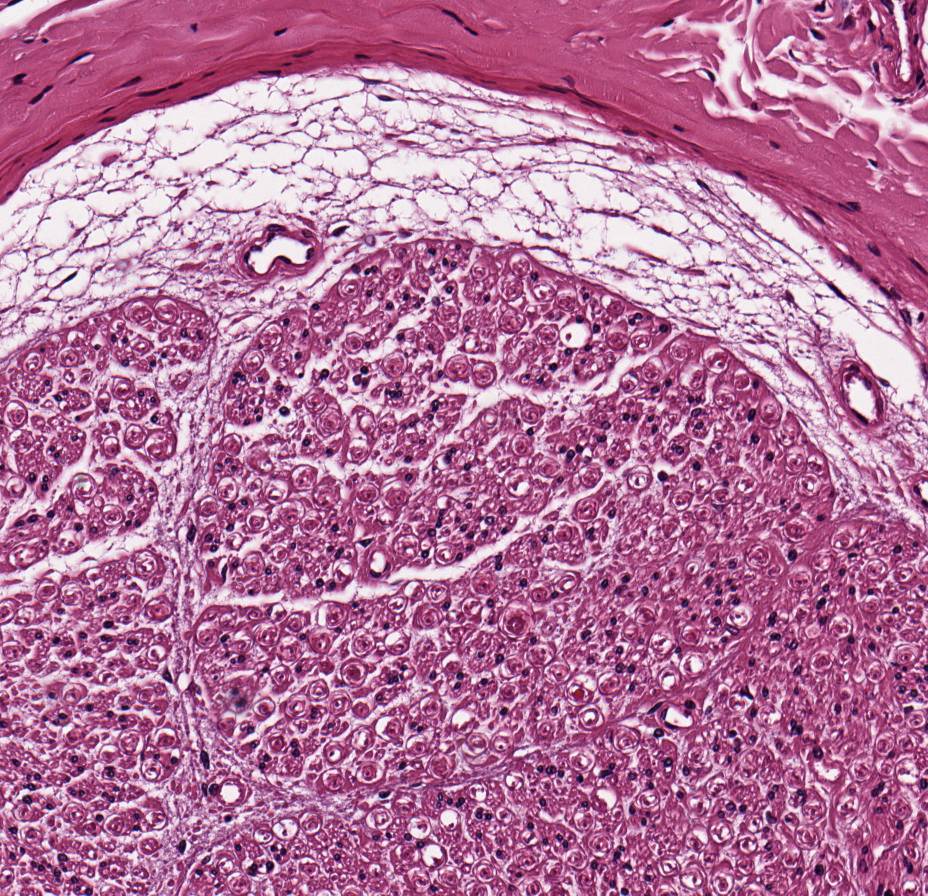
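Tibial nerve: cross-sectioned fascicles fill the lower two-thirds of the field. Each is packed with small round myelinated fibre profiles, pale rings around central pink axons, with small dark oval nuclei scattered singly between them. Thin pale fibrous bands keep neighbouring fascicles apart.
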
